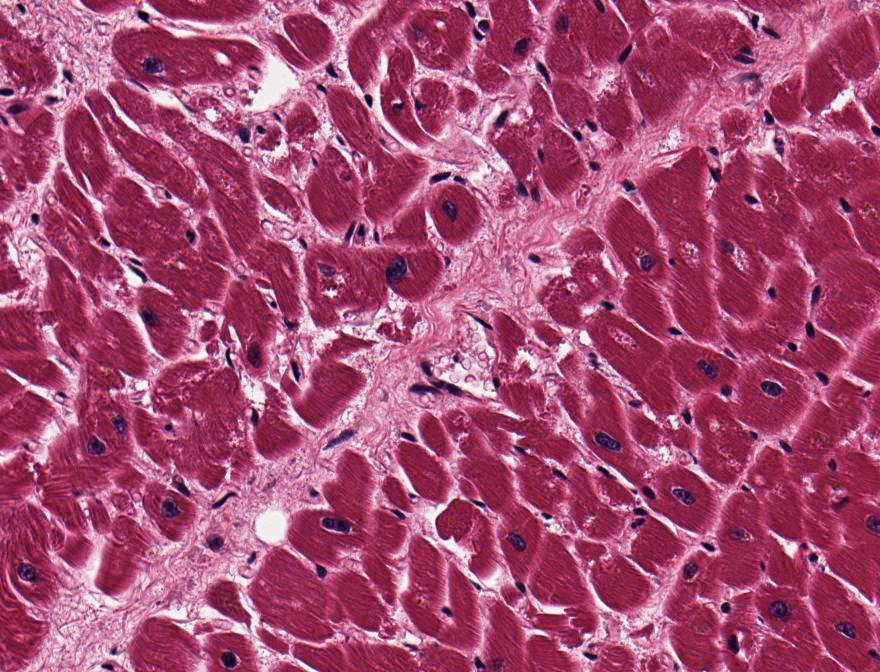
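Left ventricle of the heart. Most of the muscle fibres seem to be cut transversely or obliquely rather than along their length. Each cardiac muscle cell appears to hold its nucleus centrally in the fibre, and around many of these nuclei I see pale zones containing fine golden-brown granules. The central connective tissue band looks like pale pink wavy collagen fibres with scattered spindle-shaped nuclei.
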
